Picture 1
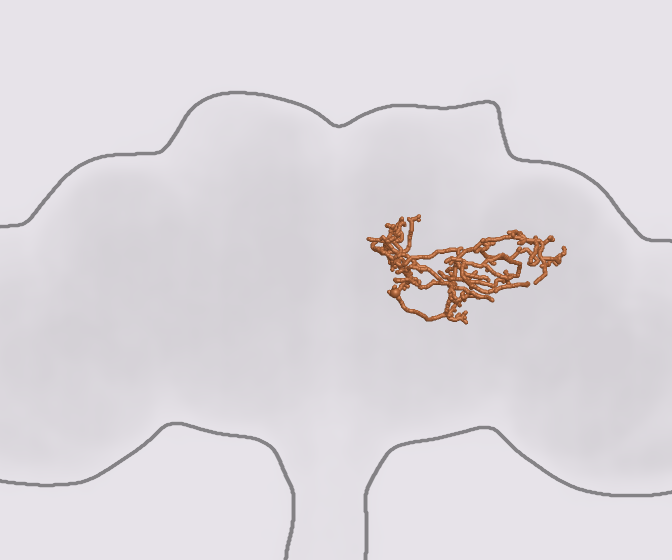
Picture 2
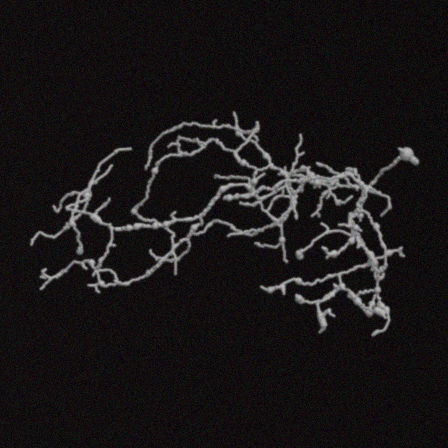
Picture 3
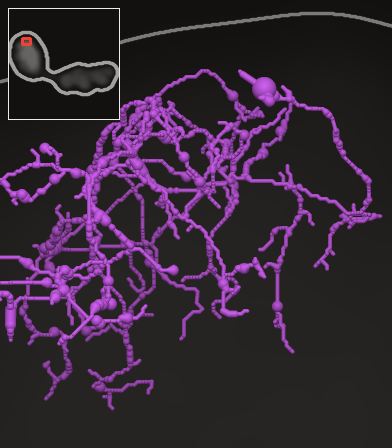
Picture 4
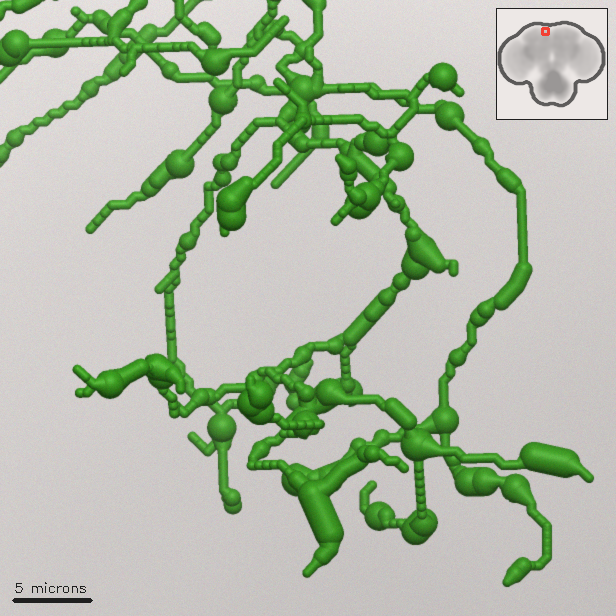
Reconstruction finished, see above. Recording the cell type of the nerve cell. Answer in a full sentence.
The cell type is CB2479.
